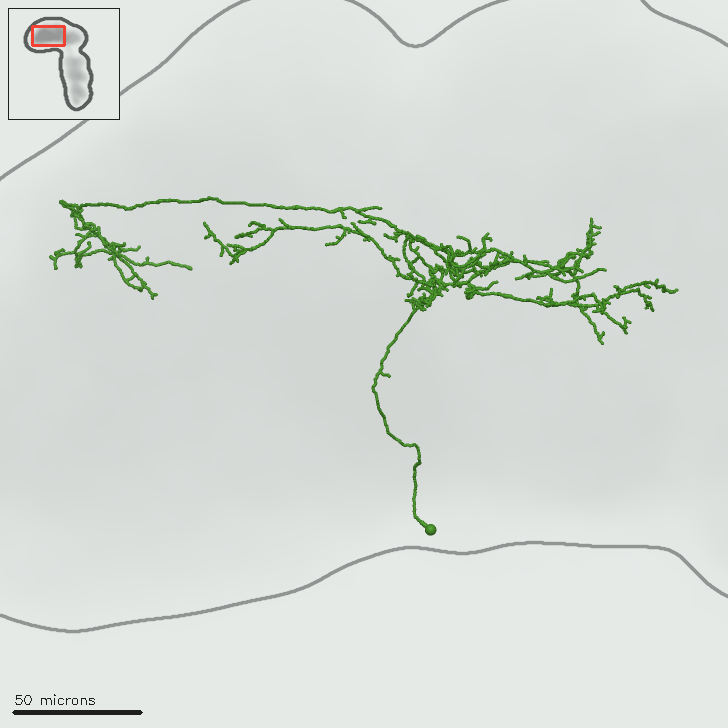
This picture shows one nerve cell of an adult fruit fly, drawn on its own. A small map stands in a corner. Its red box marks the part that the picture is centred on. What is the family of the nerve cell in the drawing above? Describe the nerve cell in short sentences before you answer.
The cell body is at the bottom of the picture. From left to right in the picture it spans about 250 microns. Dozens of branch ends can be seen. This is a central-brain intrinsic neuron. Its family is hemilineage DM4_dorsal.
